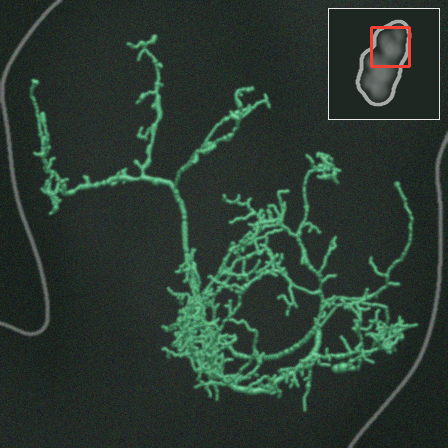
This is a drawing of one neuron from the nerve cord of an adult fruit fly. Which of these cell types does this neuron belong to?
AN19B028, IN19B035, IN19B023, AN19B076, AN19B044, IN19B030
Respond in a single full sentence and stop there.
This neuron counts as a member of the cell type IN19B035.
